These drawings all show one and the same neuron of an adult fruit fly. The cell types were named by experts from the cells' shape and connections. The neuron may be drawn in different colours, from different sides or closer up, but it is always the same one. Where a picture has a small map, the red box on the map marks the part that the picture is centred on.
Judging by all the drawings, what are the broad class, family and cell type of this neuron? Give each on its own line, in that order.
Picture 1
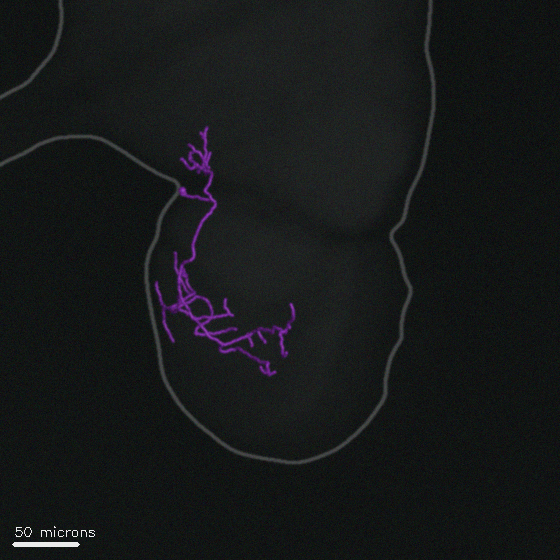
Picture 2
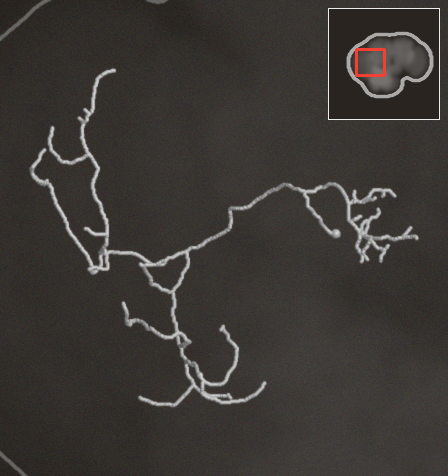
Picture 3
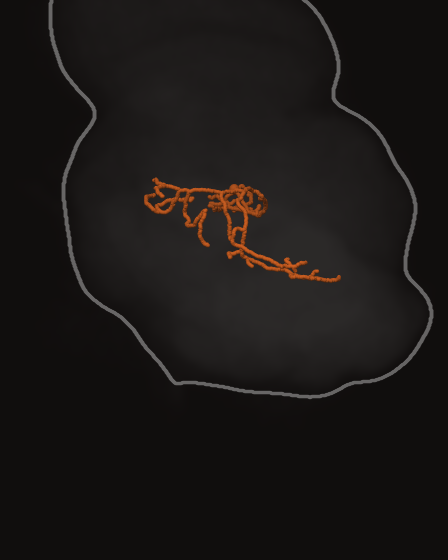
visual centrifugal neuron
LPT
LPT113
